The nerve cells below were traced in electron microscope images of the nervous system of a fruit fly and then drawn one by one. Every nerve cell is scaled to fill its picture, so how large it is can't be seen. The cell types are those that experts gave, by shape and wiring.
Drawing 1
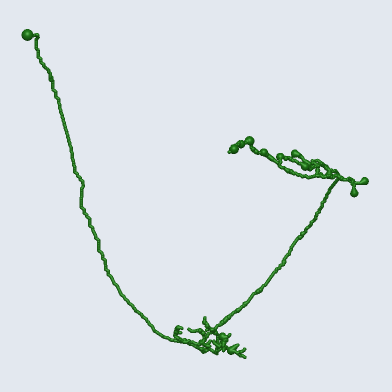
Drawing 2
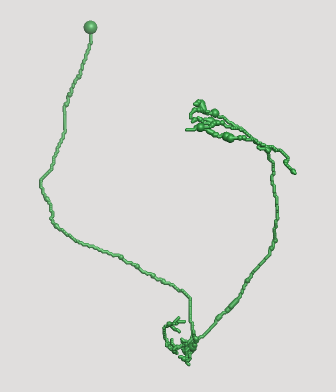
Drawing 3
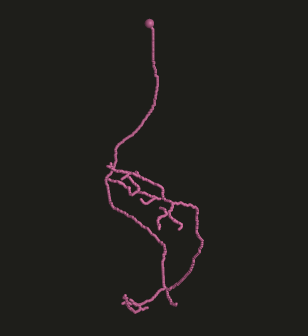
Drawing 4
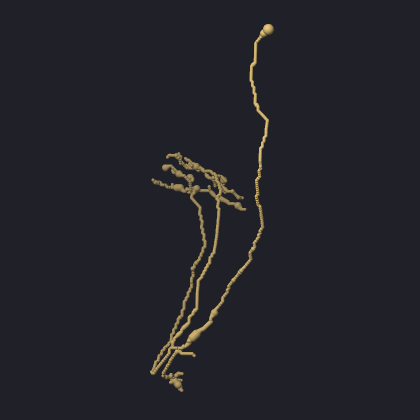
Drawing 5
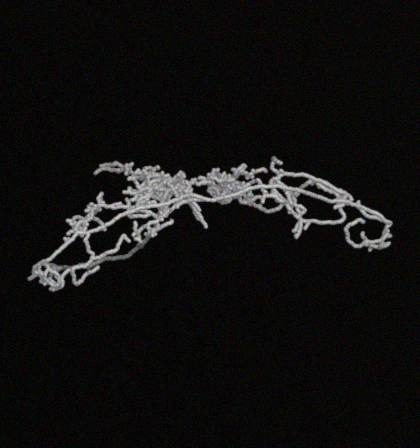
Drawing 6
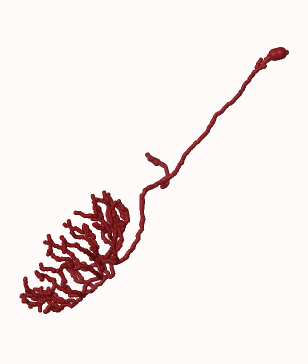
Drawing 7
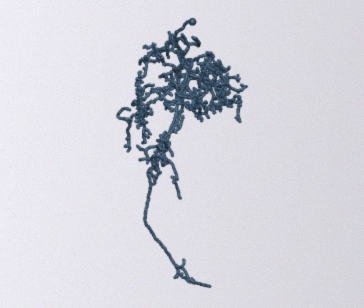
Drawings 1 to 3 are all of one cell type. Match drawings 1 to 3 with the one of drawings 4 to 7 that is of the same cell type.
4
